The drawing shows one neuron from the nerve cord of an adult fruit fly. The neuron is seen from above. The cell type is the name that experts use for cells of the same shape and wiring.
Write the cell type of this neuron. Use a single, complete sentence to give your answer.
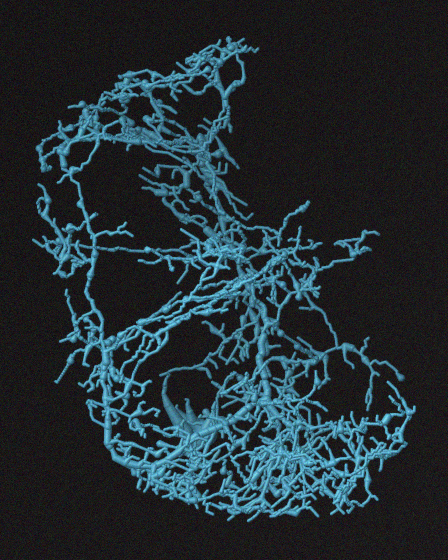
Typed by cell type, the neuron is INXXX181.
